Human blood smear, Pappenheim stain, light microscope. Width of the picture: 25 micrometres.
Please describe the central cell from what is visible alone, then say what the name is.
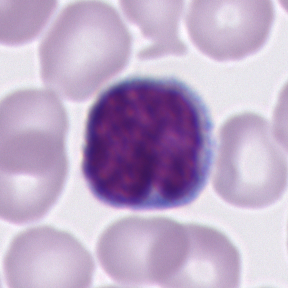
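You'll notice the outline is roughly square, its corners rounded. There's a small notch in the lower edge of the nucleus. The cytoplasm is pale blue, and no distinct granules show up in it. It's a typical lymphocyte.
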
